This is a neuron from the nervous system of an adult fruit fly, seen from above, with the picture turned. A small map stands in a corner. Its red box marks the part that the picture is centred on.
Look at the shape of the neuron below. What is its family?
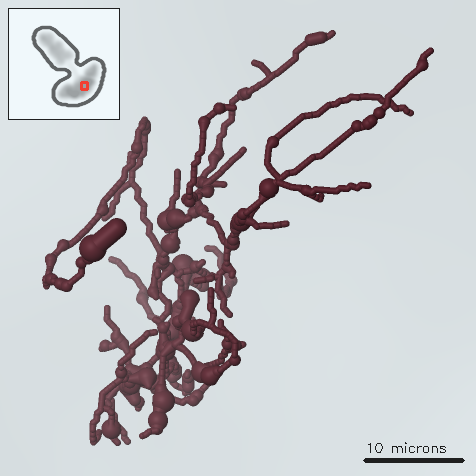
hemilineage SLPpm2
